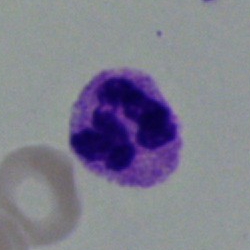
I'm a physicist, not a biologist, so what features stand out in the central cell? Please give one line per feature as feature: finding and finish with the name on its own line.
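Outline: roughly round, edge slightly fuzzy
Chromatin: dark purple, densely clumped
Cytoplasm: pale pinkish-lilac, finely granular
Cell: segmented neutrophil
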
